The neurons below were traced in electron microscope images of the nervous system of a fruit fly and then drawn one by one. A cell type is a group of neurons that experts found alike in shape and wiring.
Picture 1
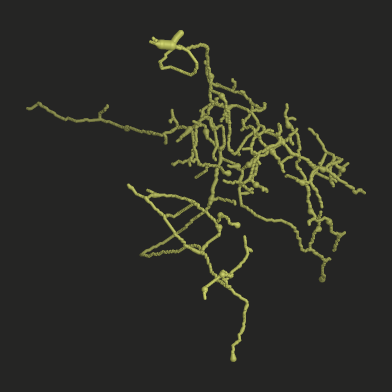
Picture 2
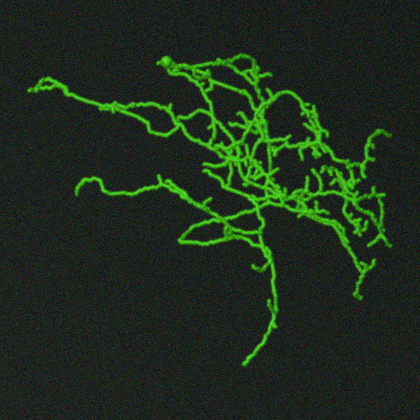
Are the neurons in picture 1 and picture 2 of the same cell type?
yes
